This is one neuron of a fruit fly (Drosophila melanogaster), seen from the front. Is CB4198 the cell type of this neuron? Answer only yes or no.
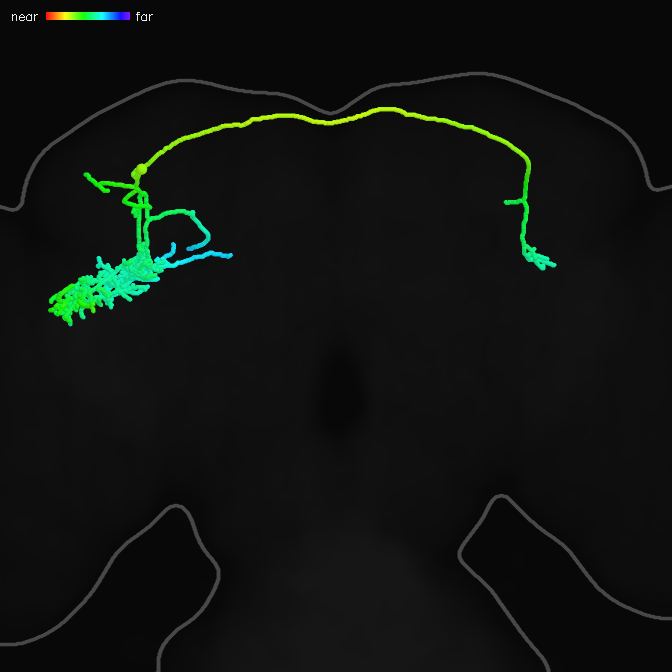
no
